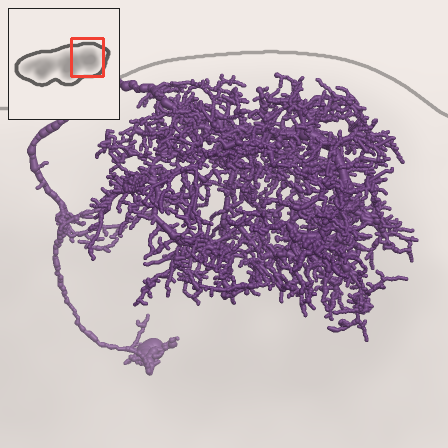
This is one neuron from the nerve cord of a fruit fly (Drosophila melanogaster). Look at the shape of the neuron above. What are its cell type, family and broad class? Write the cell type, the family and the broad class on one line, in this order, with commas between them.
IN19B003, hemilineage 19B, nerve-cord intrinsic neuron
